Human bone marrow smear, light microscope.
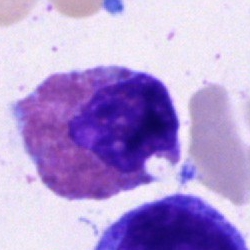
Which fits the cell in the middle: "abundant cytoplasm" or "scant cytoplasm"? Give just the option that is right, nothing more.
Abundant cytoplasm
